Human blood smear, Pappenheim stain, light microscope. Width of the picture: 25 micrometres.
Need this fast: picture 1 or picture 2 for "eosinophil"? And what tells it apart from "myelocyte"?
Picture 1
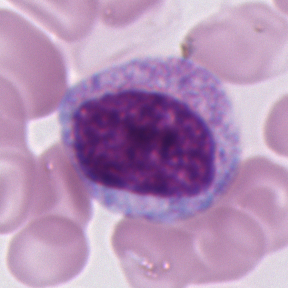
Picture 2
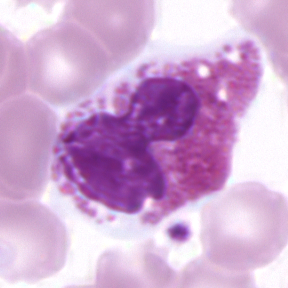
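Picture 1: myelocyte. Picture 2: eosinophil. Nucleus: in the myelocyte oval, about 13 by 10 micrometres, filling about 50% of a cell about 16 micrometres across, and set nearer the left edge than the right; in the eosinophil two lobes.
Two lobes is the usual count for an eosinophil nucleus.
Chromatin: myelocyte dark purple and clumped, with paler gaps between the clumps; eosinophil dense and dark purple.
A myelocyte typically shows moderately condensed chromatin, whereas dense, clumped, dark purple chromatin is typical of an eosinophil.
Myelocyte: no distinct nucleolus.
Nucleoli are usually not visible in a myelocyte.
Granules: myelocyte fine and purple, scattered throughout the cytoplasm; eosinophil coarse, reddish-pink, round, fairly even in size, and packing the cytoplasm.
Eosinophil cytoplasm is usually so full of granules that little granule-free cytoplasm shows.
Eosinophil cytoplasm lies mostly to the right of the nucleus, with a few small clear spots in its upper right part. Myelocyte outline: roughly round and smooth.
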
